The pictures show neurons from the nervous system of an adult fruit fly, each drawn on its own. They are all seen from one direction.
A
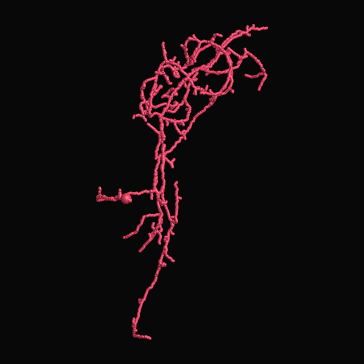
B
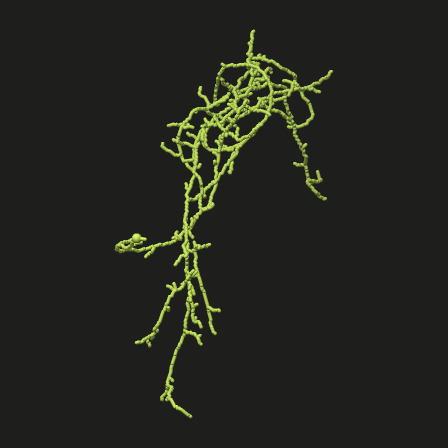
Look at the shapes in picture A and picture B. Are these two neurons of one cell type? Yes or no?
yes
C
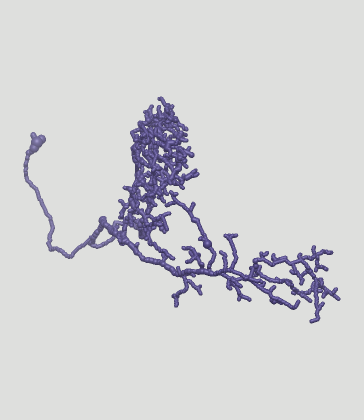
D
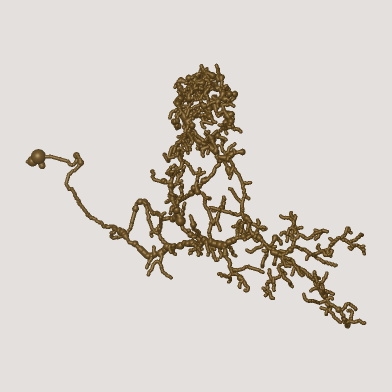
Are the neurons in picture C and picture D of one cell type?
yes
